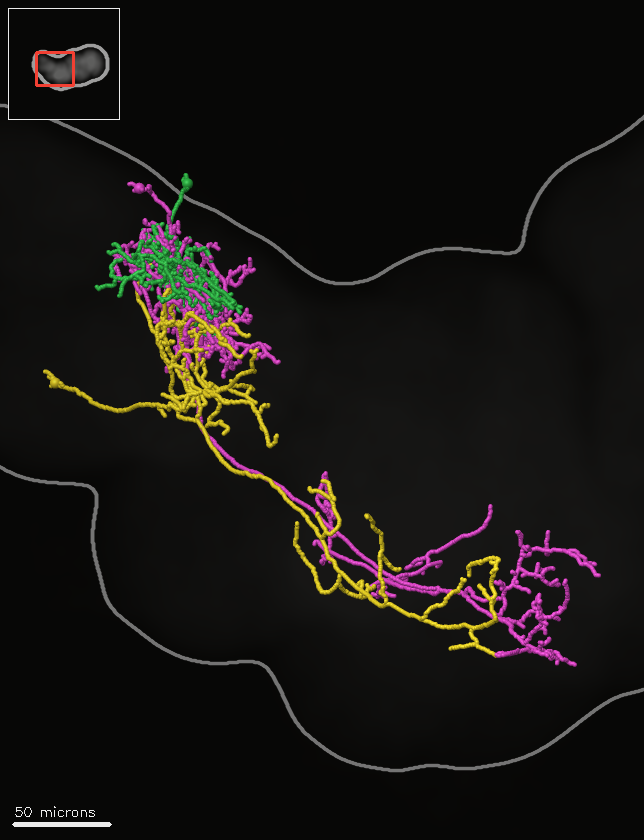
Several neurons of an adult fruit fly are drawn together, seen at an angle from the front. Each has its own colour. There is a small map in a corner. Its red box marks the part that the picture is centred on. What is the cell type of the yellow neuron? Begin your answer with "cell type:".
cell type: IN05B070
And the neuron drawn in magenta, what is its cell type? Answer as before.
cell type: INXXX110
